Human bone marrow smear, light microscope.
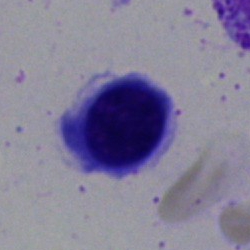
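Erythroblast: the cell in the middle of this stained human bone marrow smear. Notice how its nucleus sits off-centre, toward the right side of the cell. The chromatin is dense and stains a very dark purple. The blue cytoplasm is scant, and its widest band lies on the left side of the nucleus.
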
